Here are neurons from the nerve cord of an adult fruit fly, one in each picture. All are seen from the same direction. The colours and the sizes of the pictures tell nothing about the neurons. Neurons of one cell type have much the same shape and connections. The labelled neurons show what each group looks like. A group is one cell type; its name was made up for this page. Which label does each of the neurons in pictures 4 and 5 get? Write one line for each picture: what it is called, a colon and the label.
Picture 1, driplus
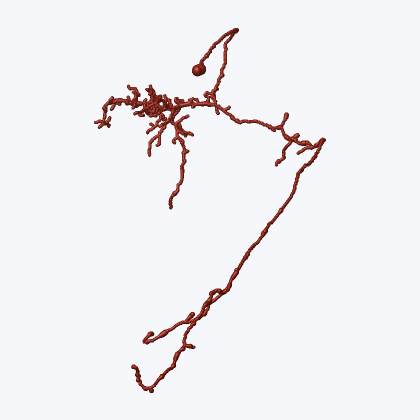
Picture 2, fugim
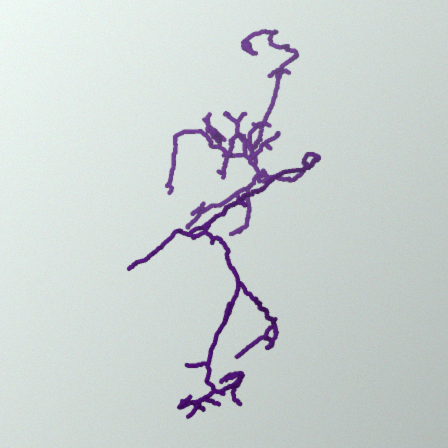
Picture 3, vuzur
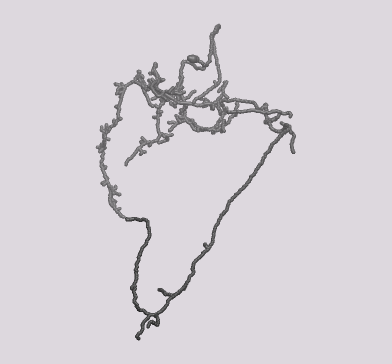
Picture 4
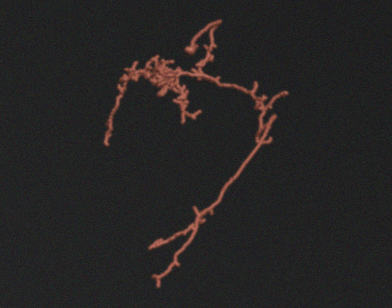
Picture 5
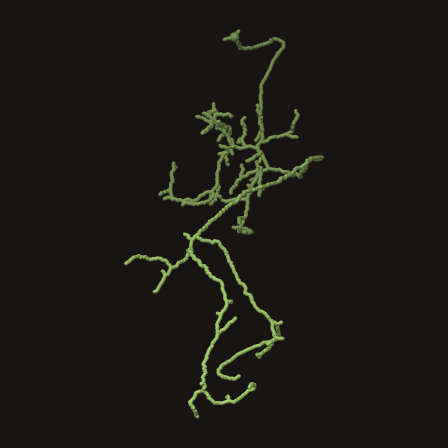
4: driplus
5: fugim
